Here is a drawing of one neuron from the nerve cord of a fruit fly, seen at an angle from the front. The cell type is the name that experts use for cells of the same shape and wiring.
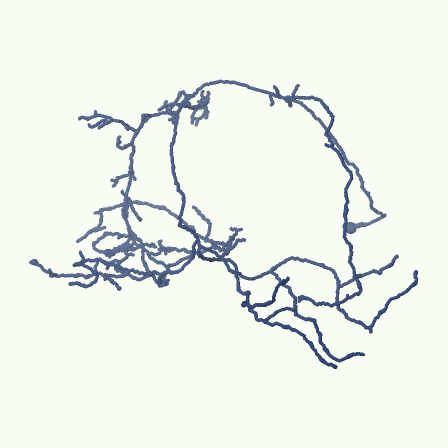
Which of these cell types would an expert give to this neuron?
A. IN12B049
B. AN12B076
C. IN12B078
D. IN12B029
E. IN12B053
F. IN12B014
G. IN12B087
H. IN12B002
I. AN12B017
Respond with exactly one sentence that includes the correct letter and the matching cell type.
The neuron is typed IN12B029, per option D.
